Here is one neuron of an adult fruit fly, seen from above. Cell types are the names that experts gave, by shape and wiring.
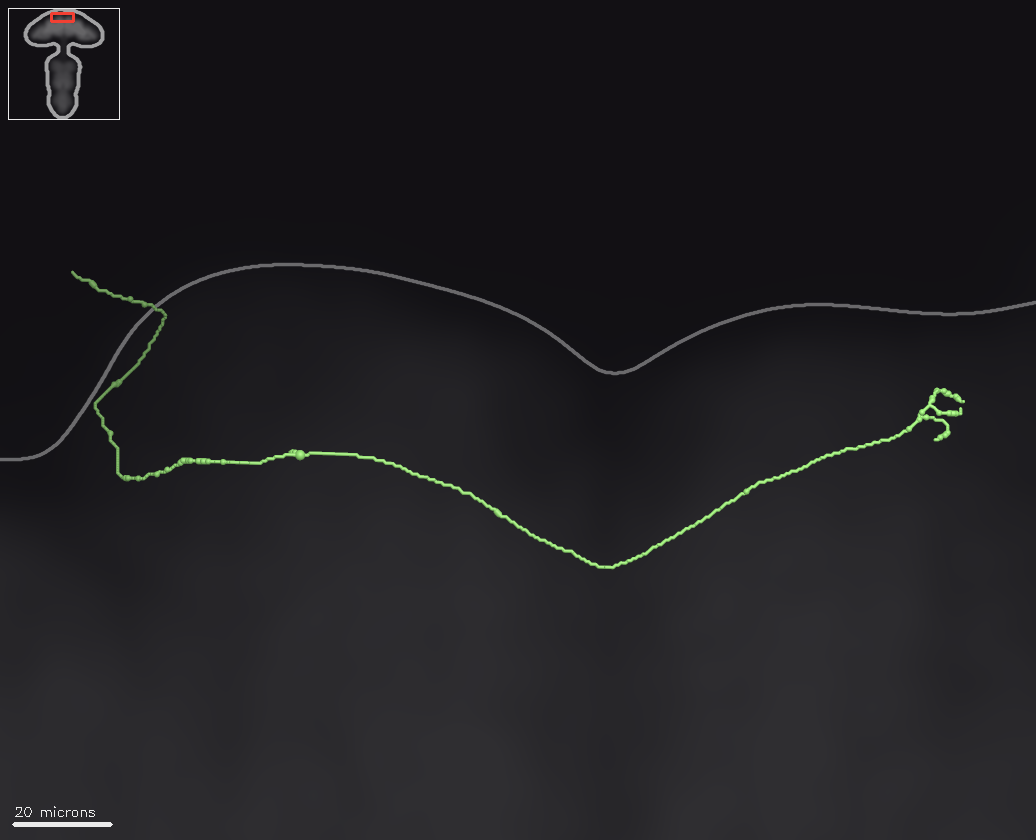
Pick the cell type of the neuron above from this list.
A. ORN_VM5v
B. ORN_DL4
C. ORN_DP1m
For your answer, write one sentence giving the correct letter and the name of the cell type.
The neuron is of the ORN_DL4 cell type, which is option B.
